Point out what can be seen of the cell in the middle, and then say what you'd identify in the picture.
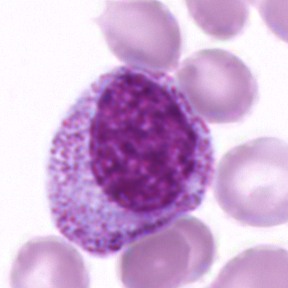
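The cell has an oval outline with a smooth edge. Its nucleus sits off-centre, toward the upper right. The widest rim of cytoplasm lies on the lower left side of the nucleus. Red cells press against the upper and right margins of the cell; the left side is free of them. This is a myelocyte.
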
